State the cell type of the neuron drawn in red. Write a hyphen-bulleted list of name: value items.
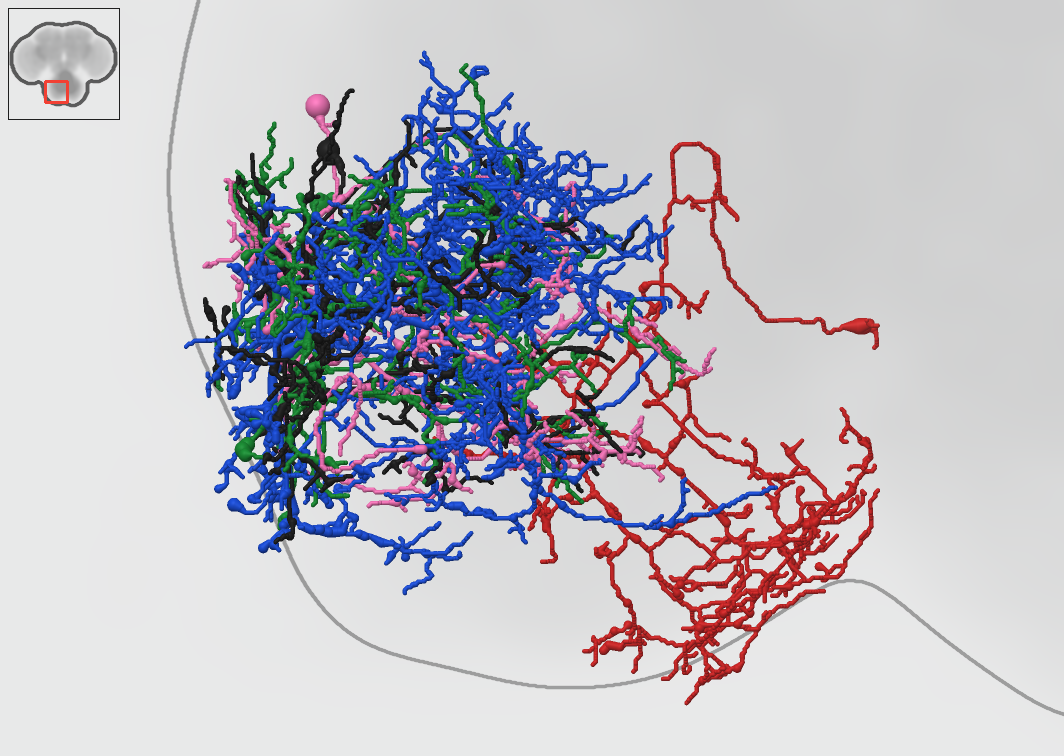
- cell type: IN03A062_e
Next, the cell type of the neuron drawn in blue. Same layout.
- cell type: IN21A008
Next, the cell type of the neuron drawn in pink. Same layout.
- cell type: IN03A062_a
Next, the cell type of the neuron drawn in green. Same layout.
- cell type: IN03A062_c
